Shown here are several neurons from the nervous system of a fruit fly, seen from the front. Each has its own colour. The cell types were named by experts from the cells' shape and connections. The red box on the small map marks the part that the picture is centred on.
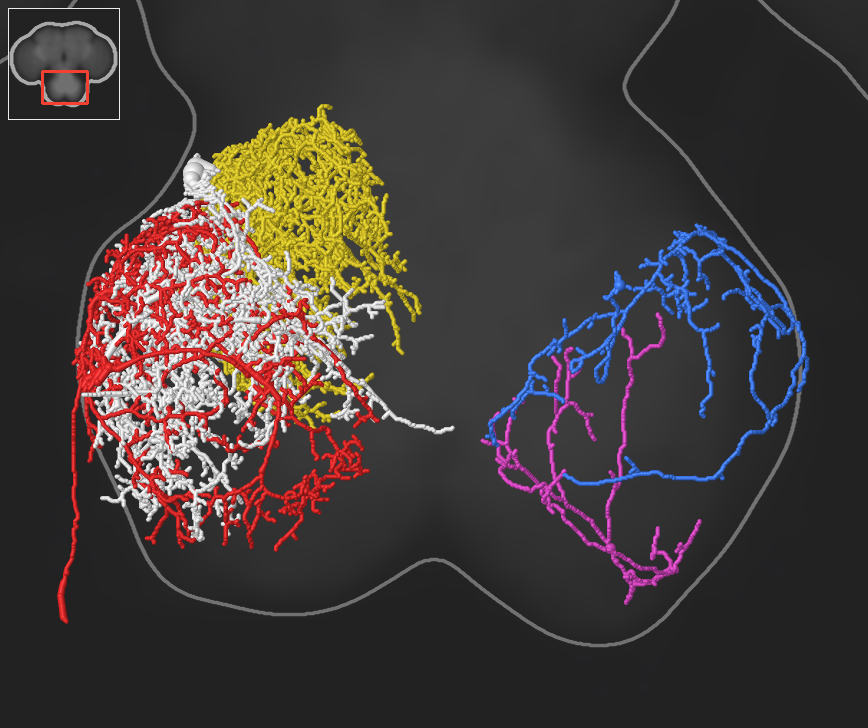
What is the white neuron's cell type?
Tergopleural/Pleural promotor MN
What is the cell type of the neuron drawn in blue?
IN08A036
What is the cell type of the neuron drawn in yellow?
Pleural remotor/abductor MN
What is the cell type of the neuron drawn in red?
Fe reductor MN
